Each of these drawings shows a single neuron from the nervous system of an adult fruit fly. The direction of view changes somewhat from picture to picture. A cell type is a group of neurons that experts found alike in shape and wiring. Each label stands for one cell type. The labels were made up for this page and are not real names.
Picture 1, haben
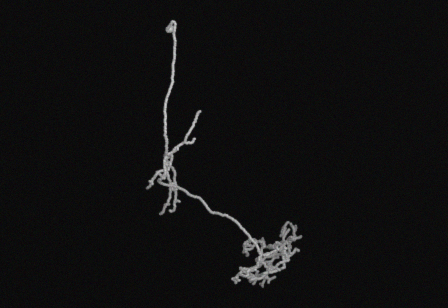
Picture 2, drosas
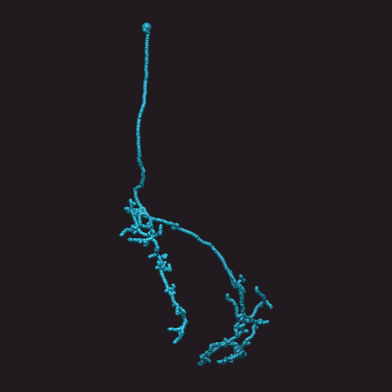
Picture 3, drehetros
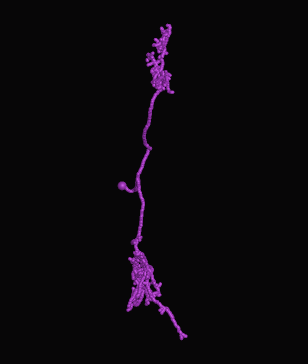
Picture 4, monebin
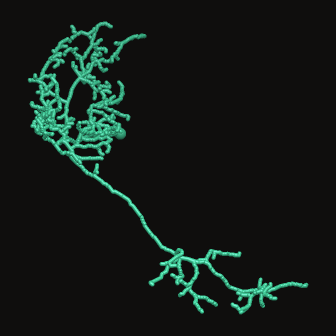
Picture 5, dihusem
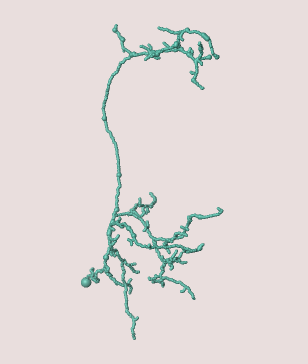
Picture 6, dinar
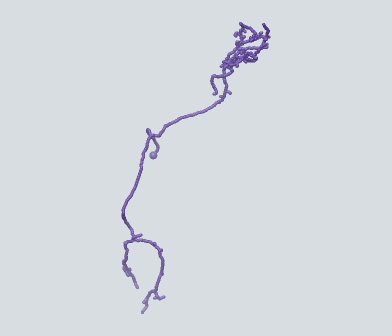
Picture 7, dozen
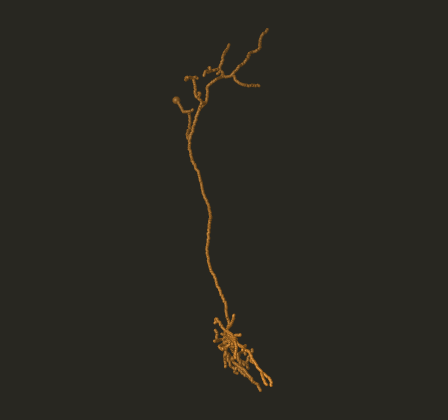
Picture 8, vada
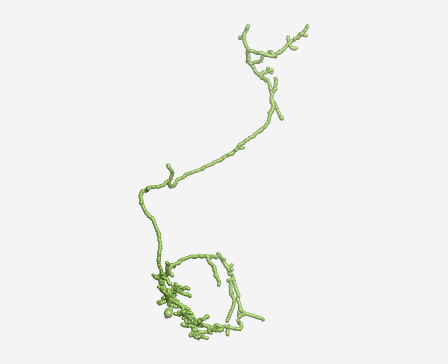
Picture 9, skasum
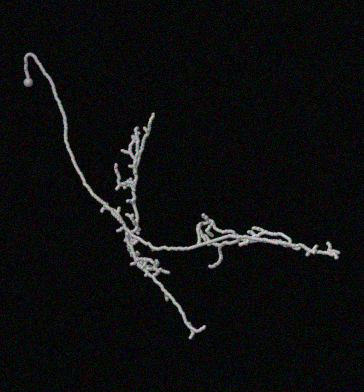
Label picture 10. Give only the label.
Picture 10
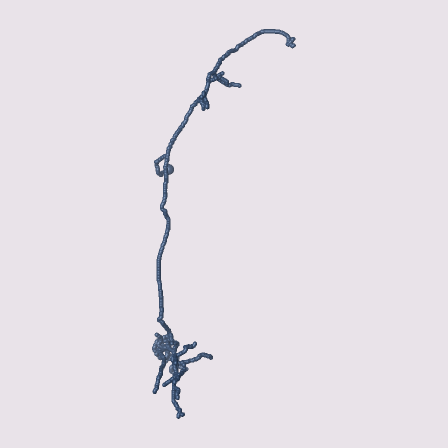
dozen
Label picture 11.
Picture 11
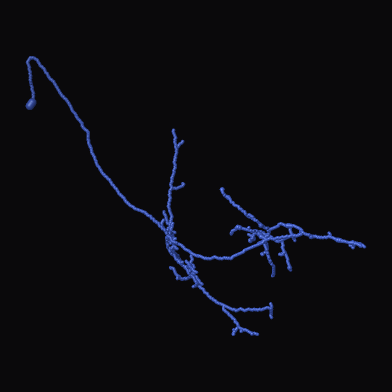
skasum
